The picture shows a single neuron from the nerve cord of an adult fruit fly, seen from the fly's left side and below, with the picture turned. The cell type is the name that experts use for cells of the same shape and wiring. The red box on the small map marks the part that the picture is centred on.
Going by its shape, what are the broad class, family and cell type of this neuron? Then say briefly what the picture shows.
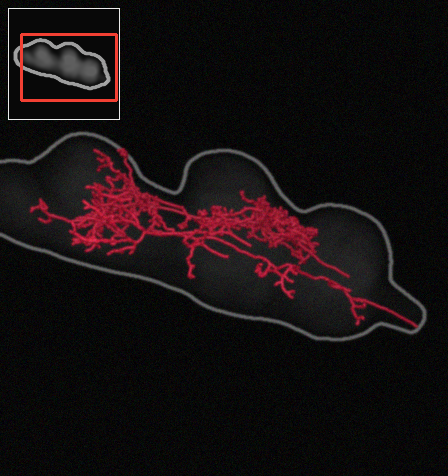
This is an ascending neuron. Its family is hemilineage 08B. Its cell type is AN08B005. The picture shows dozens of branch ends. As drawn here it is wider than it is tall.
